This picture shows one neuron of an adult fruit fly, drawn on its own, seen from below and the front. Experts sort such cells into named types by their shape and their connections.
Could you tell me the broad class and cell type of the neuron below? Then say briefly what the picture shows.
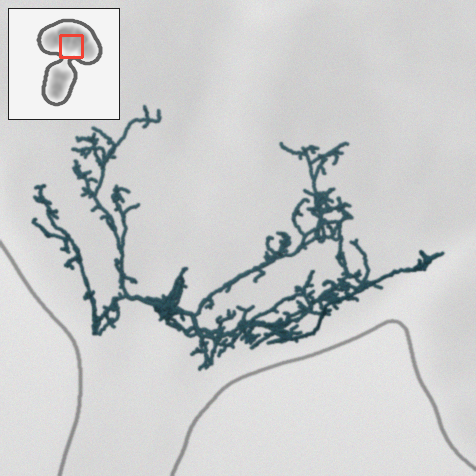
It is a central-brain intrinsic neuron. Its cell type is GNG520. It lies in the brain. Its cell body lies on the right of the picture. Dozens of branch ends can be seen.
